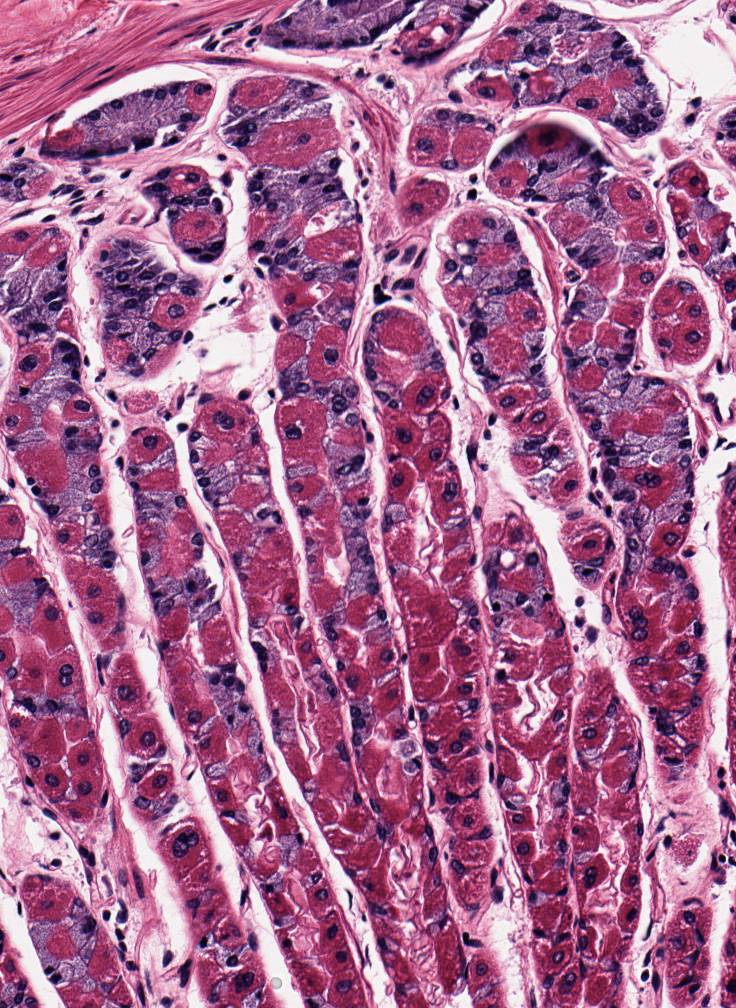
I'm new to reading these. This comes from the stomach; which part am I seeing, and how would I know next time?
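These are fundic glands. Closely packed straight tubular glands run roughly vertically, in parallel, across most of the field. Many large rounded parietal cells, strongly eosinophilic with central round nuclei, line them, densest in the lower half; chief cells with purple-blue granular cytoplasm and basal nuclei gather toward the top.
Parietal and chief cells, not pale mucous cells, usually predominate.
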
